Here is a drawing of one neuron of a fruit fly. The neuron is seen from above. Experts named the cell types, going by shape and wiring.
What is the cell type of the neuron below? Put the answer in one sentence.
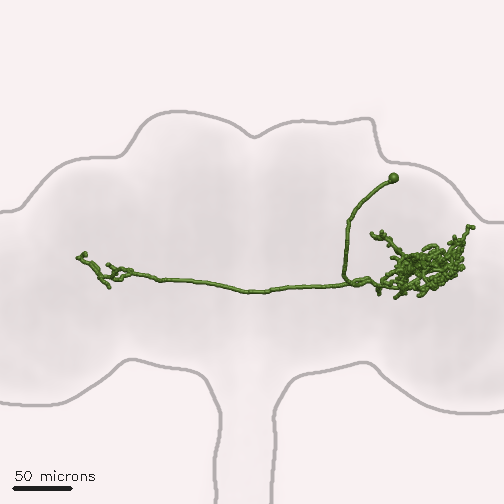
The cell type is PVLP028.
